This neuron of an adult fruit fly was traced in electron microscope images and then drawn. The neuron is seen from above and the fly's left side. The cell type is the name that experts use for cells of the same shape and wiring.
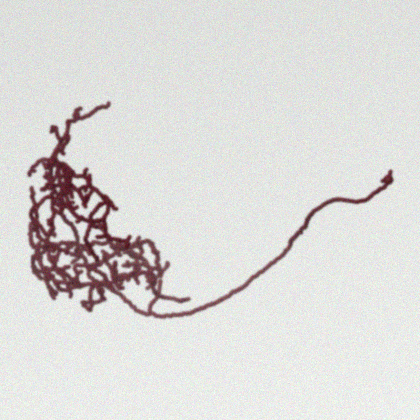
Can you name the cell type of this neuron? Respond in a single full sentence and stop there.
This neuron is of the type CB1549.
